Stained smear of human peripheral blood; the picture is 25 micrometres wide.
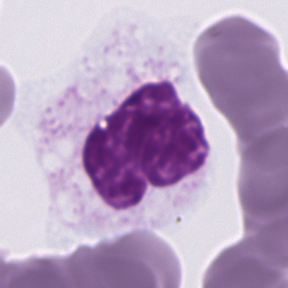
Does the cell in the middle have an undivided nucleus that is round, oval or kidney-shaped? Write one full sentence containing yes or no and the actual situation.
Yes, this cell has an undivided, compact nucleus that is round, oval or kidney-shaped.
